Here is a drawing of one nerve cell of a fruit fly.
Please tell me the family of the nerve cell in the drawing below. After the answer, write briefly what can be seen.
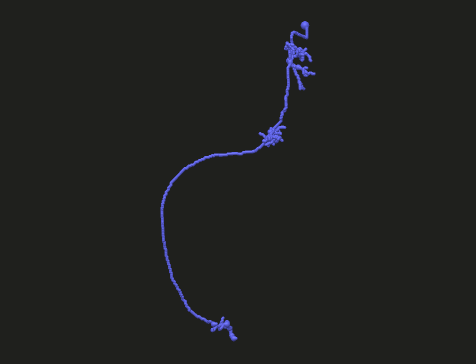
The family is Tm. This is an optic-lobe intrinsic neuron. In this view it is taller than it is wide.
